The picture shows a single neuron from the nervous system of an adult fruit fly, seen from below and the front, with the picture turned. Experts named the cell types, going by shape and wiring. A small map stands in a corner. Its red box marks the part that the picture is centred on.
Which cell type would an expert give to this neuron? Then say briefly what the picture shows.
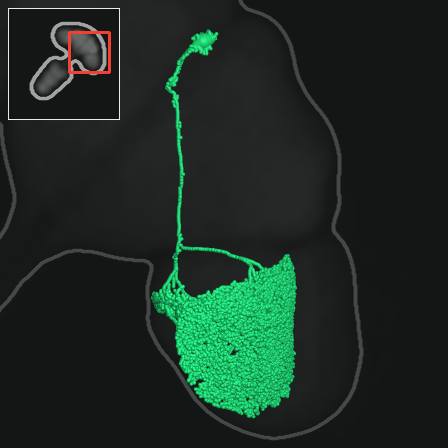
It is of cell type CT1. This is an optic-lobe intrinsic neuron. It lies in the brain. Its cell body lies at the top of the picture.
